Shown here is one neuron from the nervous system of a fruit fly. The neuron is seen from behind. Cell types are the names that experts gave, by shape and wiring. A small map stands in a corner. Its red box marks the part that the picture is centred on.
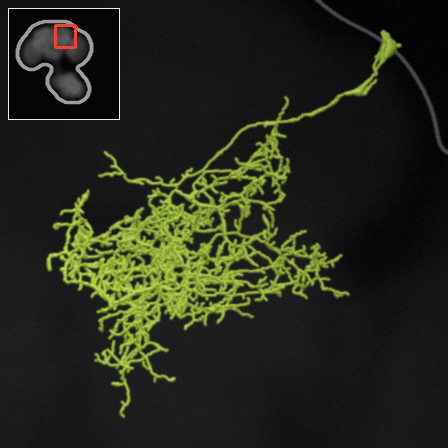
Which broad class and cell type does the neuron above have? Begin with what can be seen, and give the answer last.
The picture shows more than a hundred branch ends. As drawn here it is about as wide as it is tall. Its broad class is central-brain intrinsic neuron. The cell type is AVLP017.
